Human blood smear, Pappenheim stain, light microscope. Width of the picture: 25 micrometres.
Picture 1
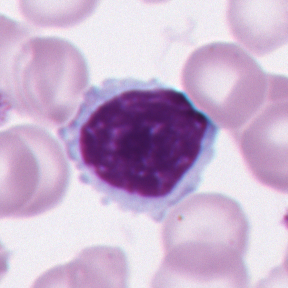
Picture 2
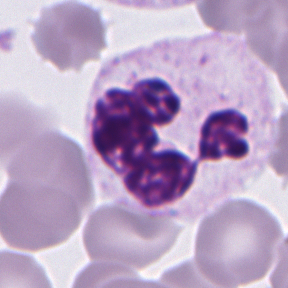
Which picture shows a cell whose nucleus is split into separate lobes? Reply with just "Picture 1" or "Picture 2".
Picture 2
